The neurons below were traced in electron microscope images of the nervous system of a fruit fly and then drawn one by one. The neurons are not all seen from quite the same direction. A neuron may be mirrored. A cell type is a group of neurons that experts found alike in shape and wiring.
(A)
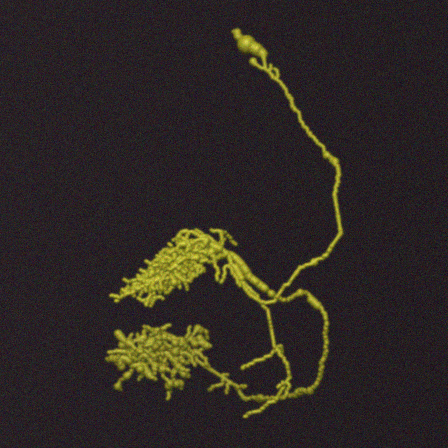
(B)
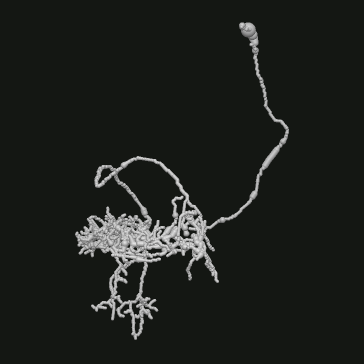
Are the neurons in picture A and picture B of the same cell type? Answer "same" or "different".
different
